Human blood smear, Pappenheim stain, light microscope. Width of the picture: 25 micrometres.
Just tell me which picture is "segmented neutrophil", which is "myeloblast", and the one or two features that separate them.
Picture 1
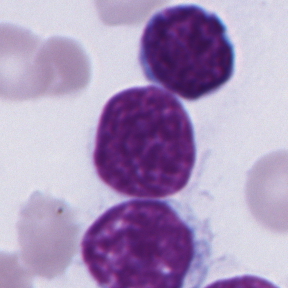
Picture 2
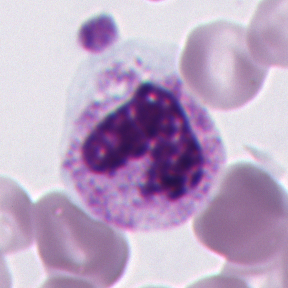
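The myeloblast is in picture 1 and the segmented neutrophil in picture 2. Both cells are roughly round with a smooth edge, and in both the chromatin is dark purple. In the myeloblast, cytoplasm is at most a barely visible thin rim around the nucleus.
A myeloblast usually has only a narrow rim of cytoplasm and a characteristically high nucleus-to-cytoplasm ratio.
The segmented neutrophil, by contrast, has plentiful pale cytoplasm. Fine purple granules are scattered through it, more sparsely in its upper left part.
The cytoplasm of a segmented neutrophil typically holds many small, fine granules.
No granules are seen in the myeloblast, and its surface shows no projections. In the segmented neutrophil the chromatin is dense, and no nucleoli can be seen in the nucleus.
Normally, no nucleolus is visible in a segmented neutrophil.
The myeloblast touches one nucleated cell above it and another below it.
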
